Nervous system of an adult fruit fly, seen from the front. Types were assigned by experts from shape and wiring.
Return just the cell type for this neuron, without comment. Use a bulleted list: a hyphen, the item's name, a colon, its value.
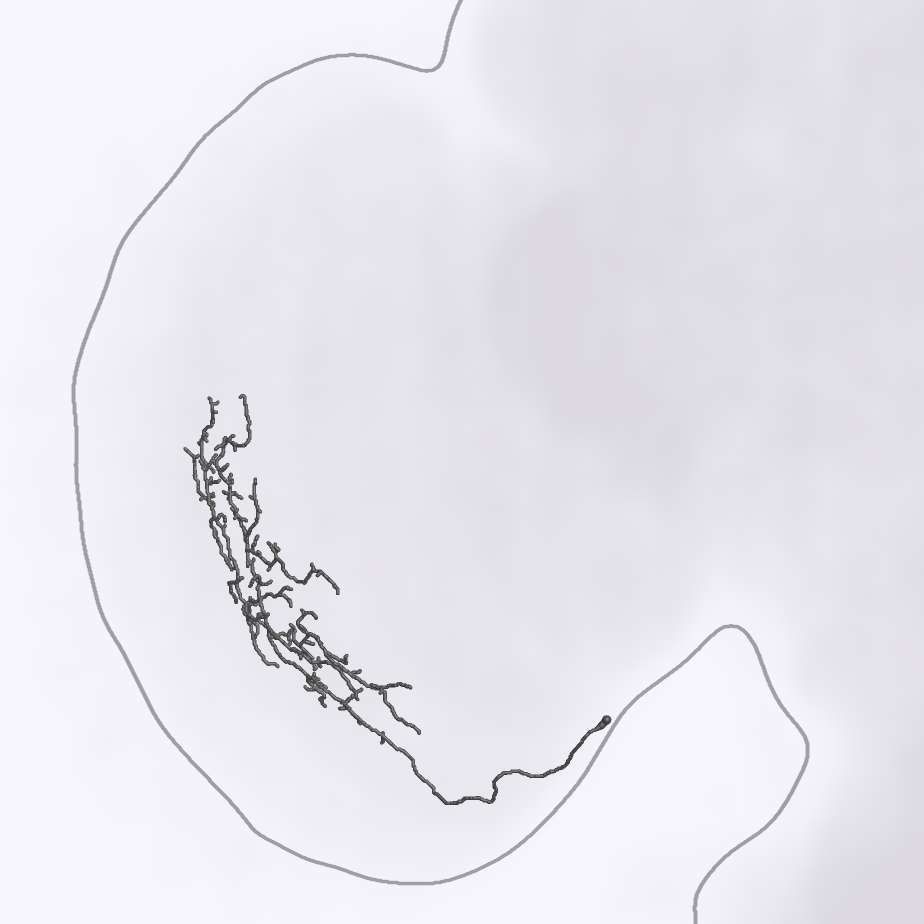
- cell type: Cm13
